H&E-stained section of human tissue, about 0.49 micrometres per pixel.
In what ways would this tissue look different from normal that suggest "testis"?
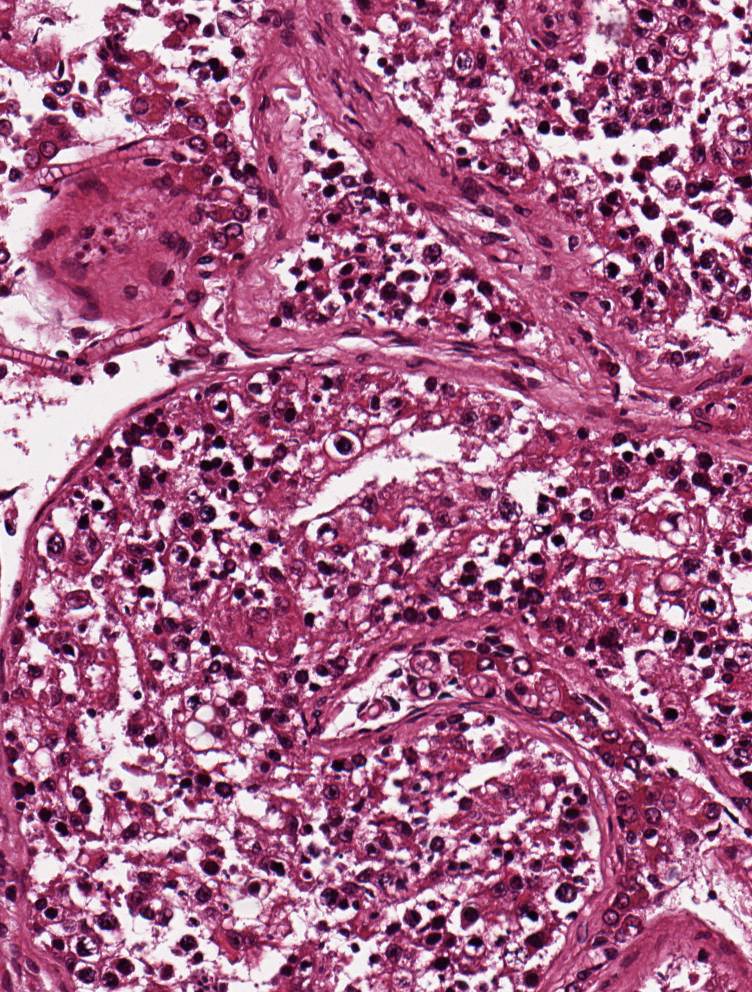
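Taking this as testis, I see large rounded compartments packed with cells, parted by curving bands of pink fibrous tissue. The bands are thin and pink, with flattened spindle-shaped nuclei lying along their length.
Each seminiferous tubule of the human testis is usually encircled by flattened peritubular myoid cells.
Those nuclei sit well with that. Among the crowded cells, larger cells with round, paler nuclei and distinct nucleoli are scattered throughout the compartments.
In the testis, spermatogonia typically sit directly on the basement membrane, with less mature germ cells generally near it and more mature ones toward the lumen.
Scattered as they are, these larger cells don't show that ordering. In the upper left corner, outside the compartments, lies a cluster of cells with abundant pink cytoplasm.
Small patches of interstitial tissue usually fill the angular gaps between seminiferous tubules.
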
